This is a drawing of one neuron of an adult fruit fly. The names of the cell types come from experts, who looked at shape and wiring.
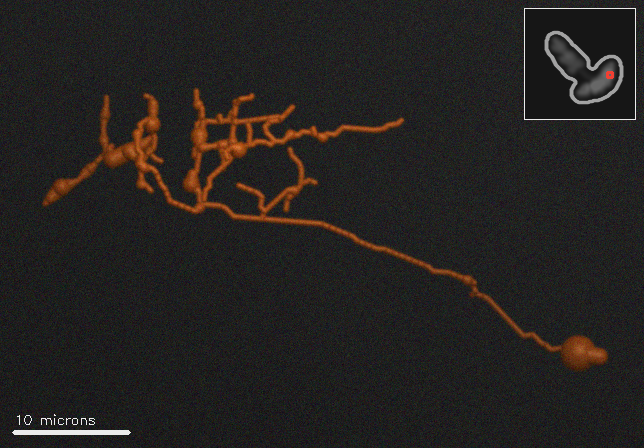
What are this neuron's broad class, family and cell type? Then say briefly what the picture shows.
Its broad class is optic-lobe intrinsic neuron. Its family is Cm. The cell type is Cm2. It is in the brain and does not reach the nerve cord. The cell body is at the lower right of the picture. From left to right in the picture it spans about 50 microns.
